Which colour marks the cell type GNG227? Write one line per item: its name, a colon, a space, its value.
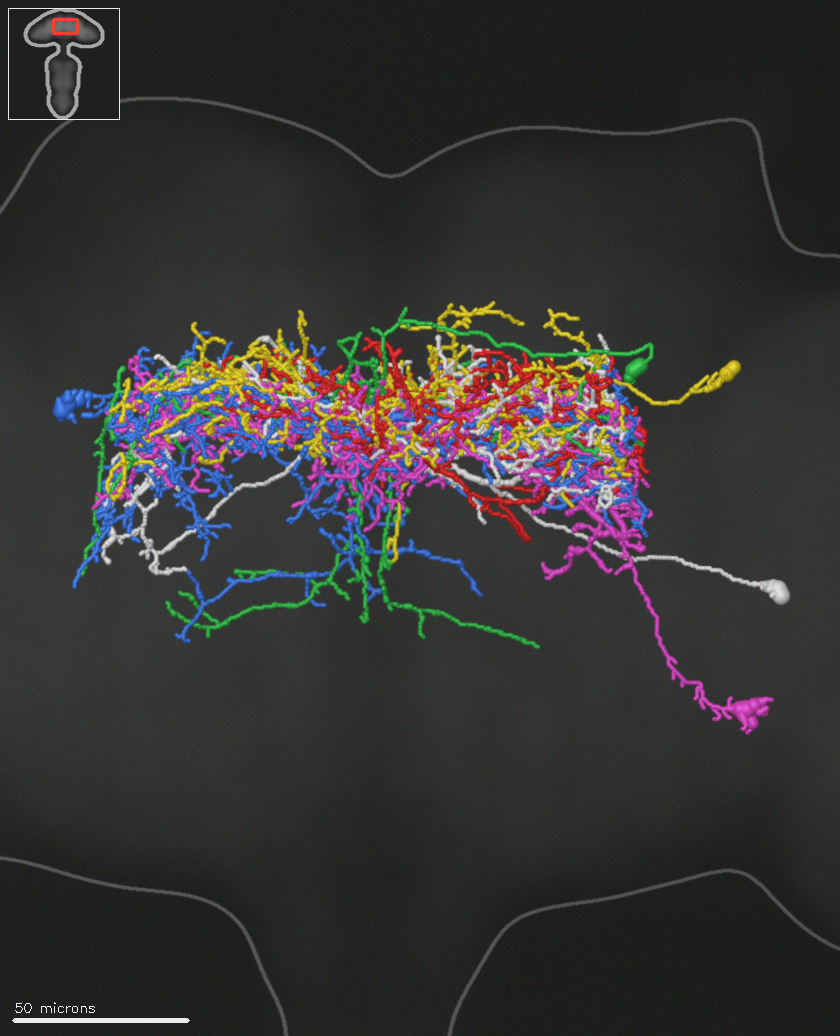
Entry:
colour: red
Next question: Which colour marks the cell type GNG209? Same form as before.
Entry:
colour: white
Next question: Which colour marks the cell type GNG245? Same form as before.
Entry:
colour: green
